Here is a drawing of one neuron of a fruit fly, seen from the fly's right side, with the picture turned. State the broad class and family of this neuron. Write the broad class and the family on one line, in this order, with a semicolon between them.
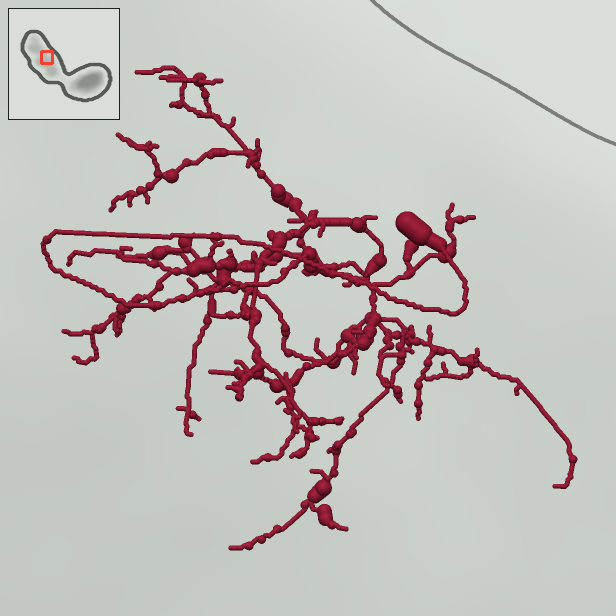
nerve-cord intrinsic neuron; hemilineage 11B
